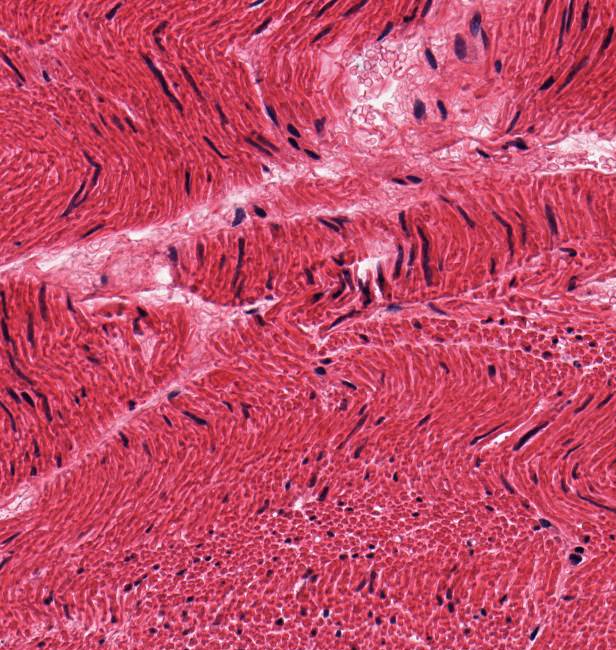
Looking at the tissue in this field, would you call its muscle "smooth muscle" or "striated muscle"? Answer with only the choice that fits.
Smooth muscle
